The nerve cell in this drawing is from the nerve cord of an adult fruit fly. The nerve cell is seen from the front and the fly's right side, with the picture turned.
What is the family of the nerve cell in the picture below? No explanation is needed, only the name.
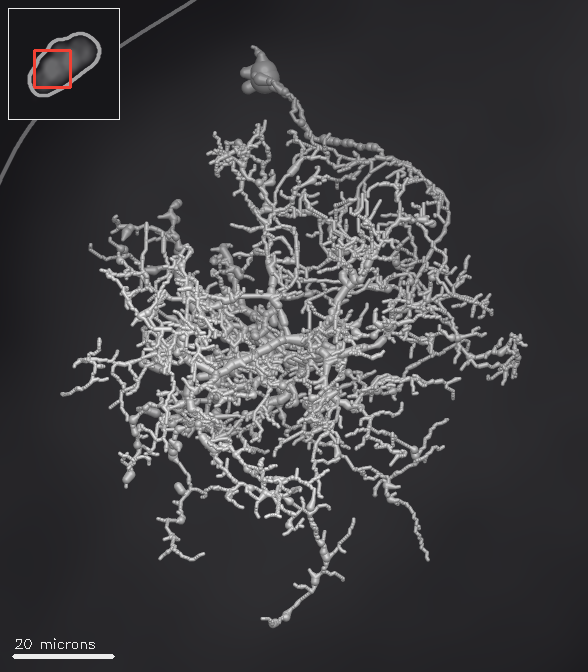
hemilineage 21A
